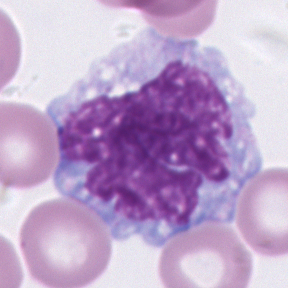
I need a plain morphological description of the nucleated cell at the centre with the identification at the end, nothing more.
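Outline irregular and ruffled rather than smoothly round. Nucleus irregular and folded, with indentations in its outline. Cytoplasm foamy in appearance from many small clear vacuoles, with no coarse coloured granules. Name: monocyte.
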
